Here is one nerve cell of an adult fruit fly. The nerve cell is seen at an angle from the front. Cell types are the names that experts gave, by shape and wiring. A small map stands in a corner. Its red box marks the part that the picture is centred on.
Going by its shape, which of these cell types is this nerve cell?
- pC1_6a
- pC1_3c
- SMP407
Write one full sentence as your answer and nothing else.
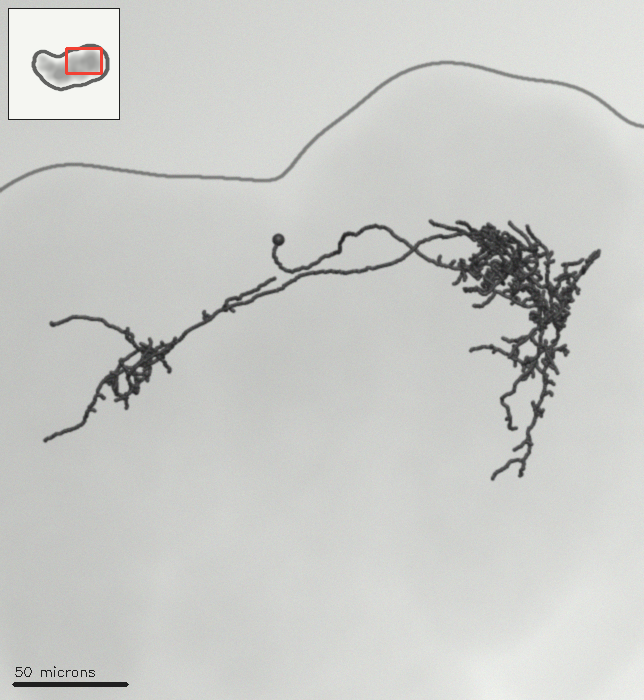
By its cell type, the nerve cell is pC1_3c.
